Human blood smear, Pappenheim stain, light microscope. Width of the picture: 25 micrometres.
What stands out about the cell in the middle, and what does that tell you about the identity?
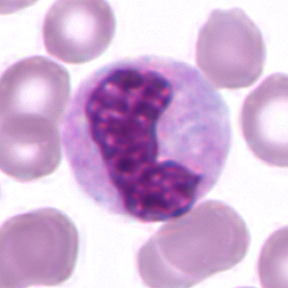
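Checking the outline gives round and smooth. Next comes the nucleus, curved with its concave side facing right and lying along the left side of the cell. The cytoplasm, checked last, is abundant and pale greyish-lilac. The cell is a band neutrophil.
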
